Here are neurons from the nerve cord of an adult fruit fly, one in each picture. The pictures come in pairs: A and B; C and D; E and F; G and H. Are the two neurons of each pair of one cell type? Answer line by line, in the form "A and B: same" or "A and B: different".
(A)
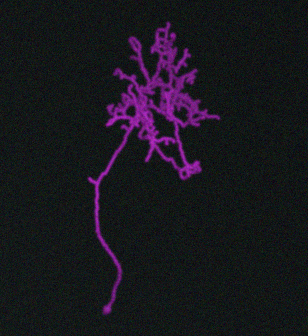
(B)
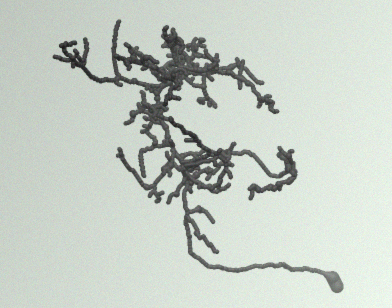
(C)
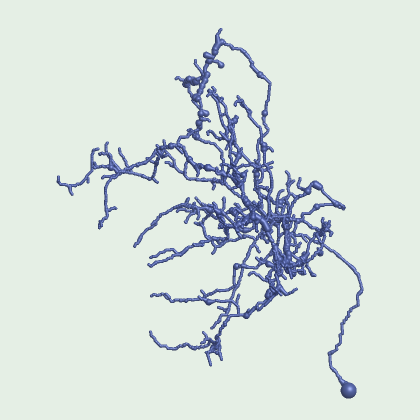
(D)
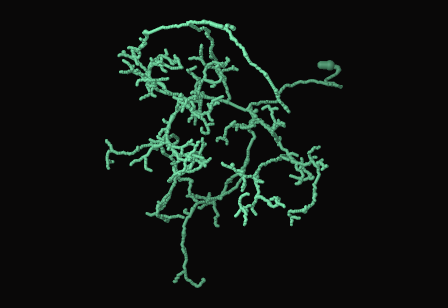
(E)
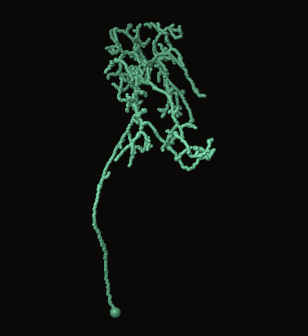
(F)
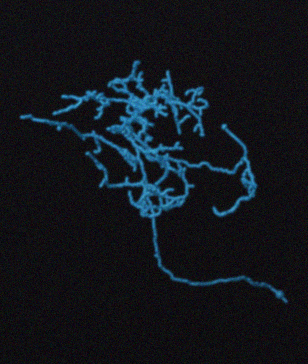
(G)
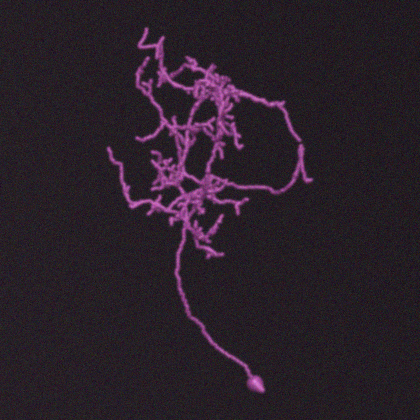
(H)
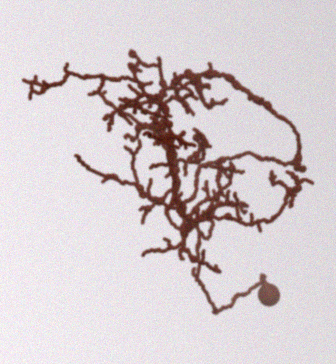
A and B: different
C and D: same
E and F: same
G and H: different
